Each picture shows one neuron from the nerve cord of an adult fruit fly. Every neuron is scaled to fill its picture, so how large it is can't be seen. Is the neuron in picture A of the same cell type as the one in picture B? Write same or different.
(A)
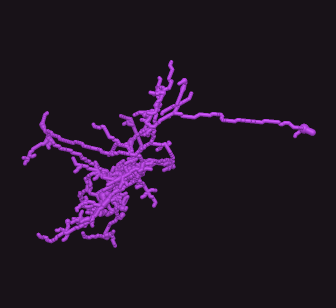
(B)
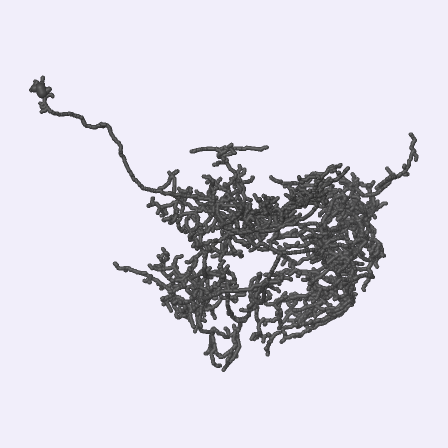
different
